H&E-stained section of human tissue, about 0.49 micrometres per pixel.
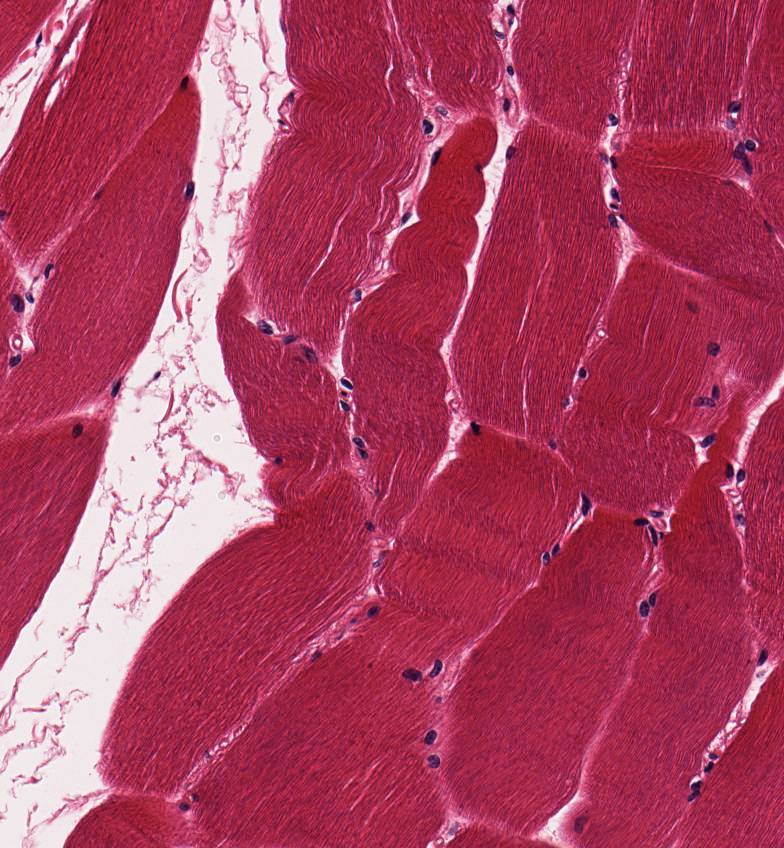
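Skeletal muscle, haematoxylin and eosin. Fibre cytoplasm is deeply eosinophilic red with fine longitudinal fibrillar lines. Small, dark, oval nuclei lie at the fibre edges, not centrally. Only thin strands of connective tissue separate adjacent fibres. Across the left of the field runs a band of largely empty space containing wispy pink strands of loose connective tissue.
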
